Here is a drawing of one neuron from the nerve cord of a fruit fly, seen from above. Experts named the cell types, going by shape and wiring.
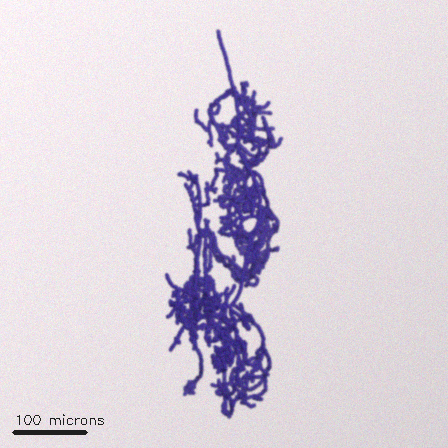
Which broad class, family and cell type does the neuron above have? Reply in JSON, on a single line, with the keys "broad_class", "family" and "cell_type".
{"broad_class": "ascending neuron", "family": "hemilineage 27X", "cell_type": "AN27X004"}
